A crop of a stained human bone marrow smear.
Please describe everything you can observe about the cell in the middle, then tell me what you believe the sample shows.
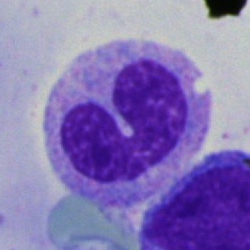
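Begin with the chromatin: it is dark purple and moderately clumped, with small paler patches. Now search the nucleus for nucleoli; you will find none. Fine pinkish-purple granules lie scattered throughout the cytoplasm, and no vacuoles are there. This is a band neutrophil.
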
